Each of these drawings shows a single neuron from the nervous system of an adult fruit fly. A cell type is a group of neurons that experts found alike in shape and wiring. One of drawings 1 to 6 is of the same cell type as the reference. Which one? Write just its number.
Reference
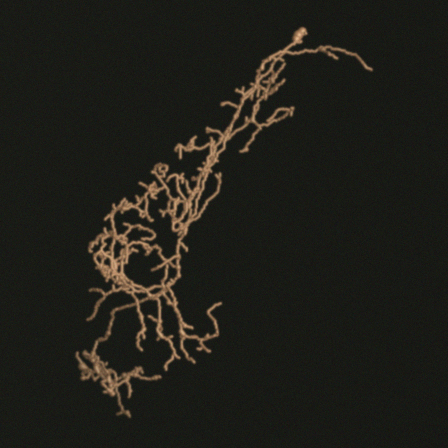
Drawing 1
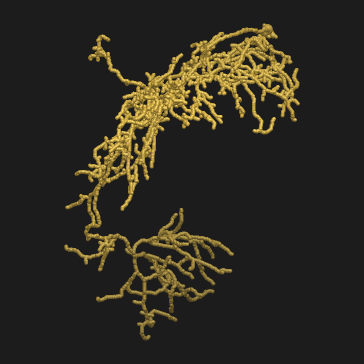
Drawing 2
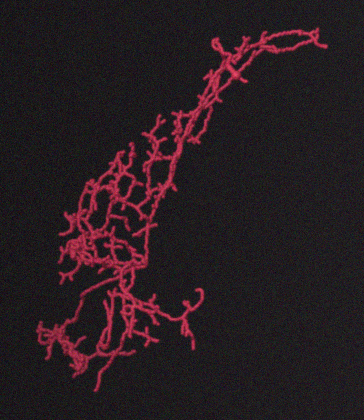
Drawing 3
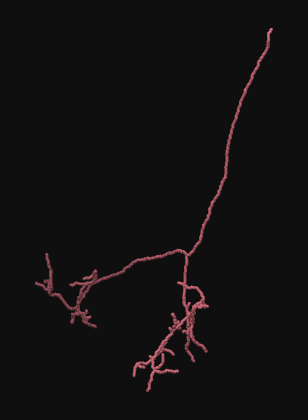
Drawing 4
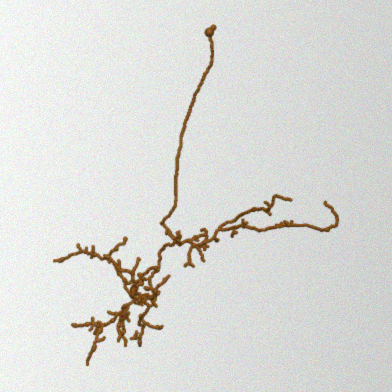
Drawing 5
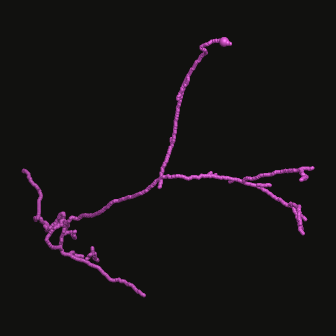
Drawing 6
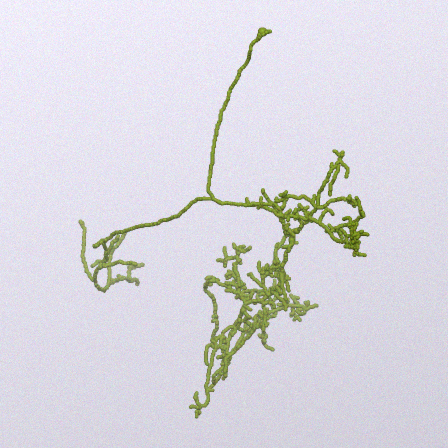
2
